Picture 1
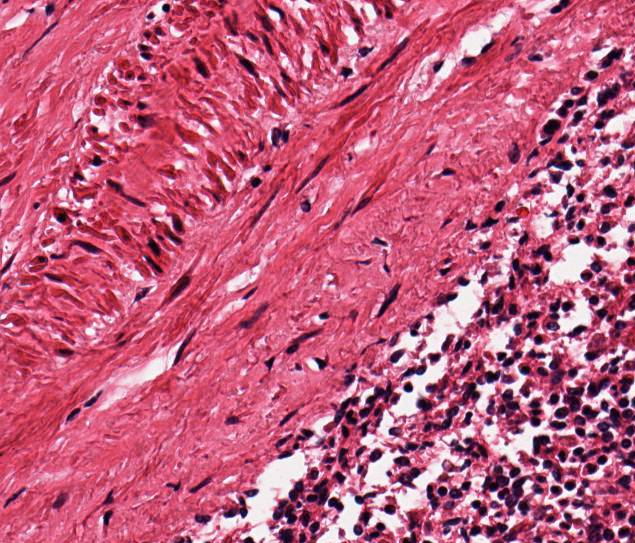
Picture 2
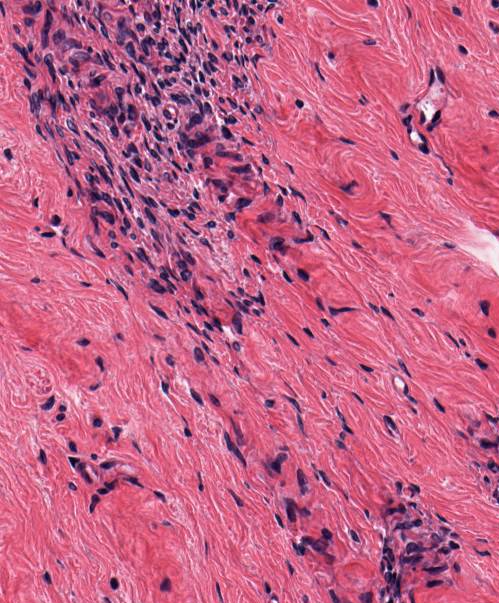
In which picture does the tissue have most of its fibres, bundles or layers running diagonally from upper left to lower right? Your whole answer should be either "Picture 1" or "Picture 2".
Picture 2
